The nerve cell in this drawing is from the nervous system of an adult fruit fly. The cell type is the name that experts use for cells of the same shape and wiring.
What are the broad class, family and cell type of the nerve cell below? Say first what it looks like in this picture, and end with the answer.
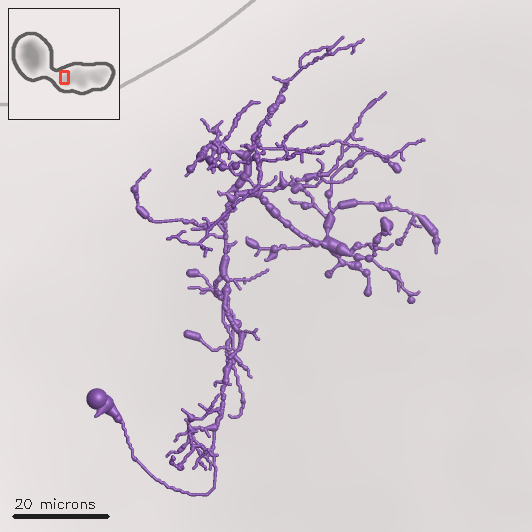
Its cell body lies at the lower left of the picture. By the scale bar it is about 100 microns tall in this view. Dozens of branch ends can be seen. It is a nerve-cord intrinsic neuron. Its family is hemilineage 13A. The cell type is IN13A050.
